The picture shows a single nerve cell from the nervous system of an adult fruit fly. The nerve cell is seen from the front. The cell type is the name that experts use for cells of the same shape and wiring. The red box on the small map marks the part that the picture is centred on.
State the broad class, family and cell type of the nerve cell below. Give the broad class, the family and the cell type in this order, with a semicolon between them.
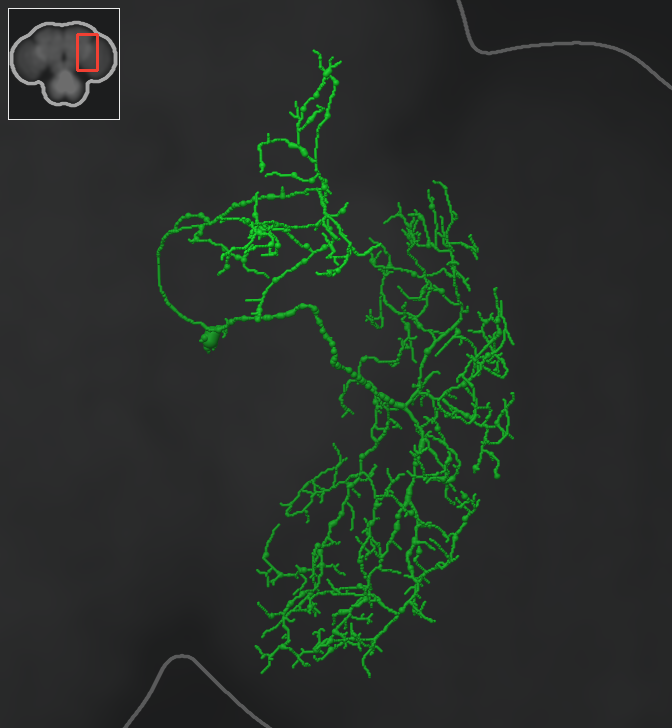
visual projection neuron; hemilineage VPNp&v1_ventral; LT74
